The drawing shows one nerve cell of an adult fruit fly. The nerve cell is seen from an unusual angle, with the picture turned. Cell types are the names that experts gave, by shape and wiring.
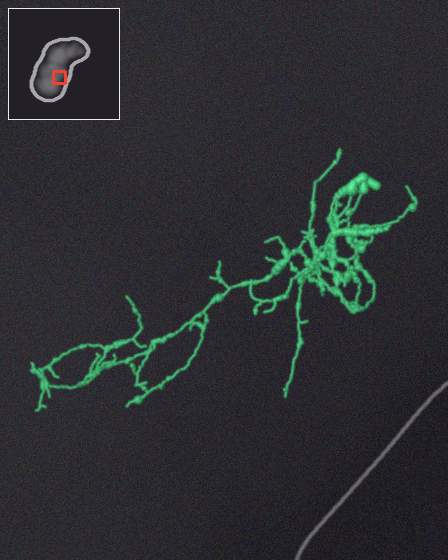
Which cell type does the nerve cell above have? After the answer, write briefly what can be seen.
It is of cell type CB4197. Its broad class is central-brain intrinsic neuron. The picture shows dozens of branch ends. In this view it is wider than it is tall.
